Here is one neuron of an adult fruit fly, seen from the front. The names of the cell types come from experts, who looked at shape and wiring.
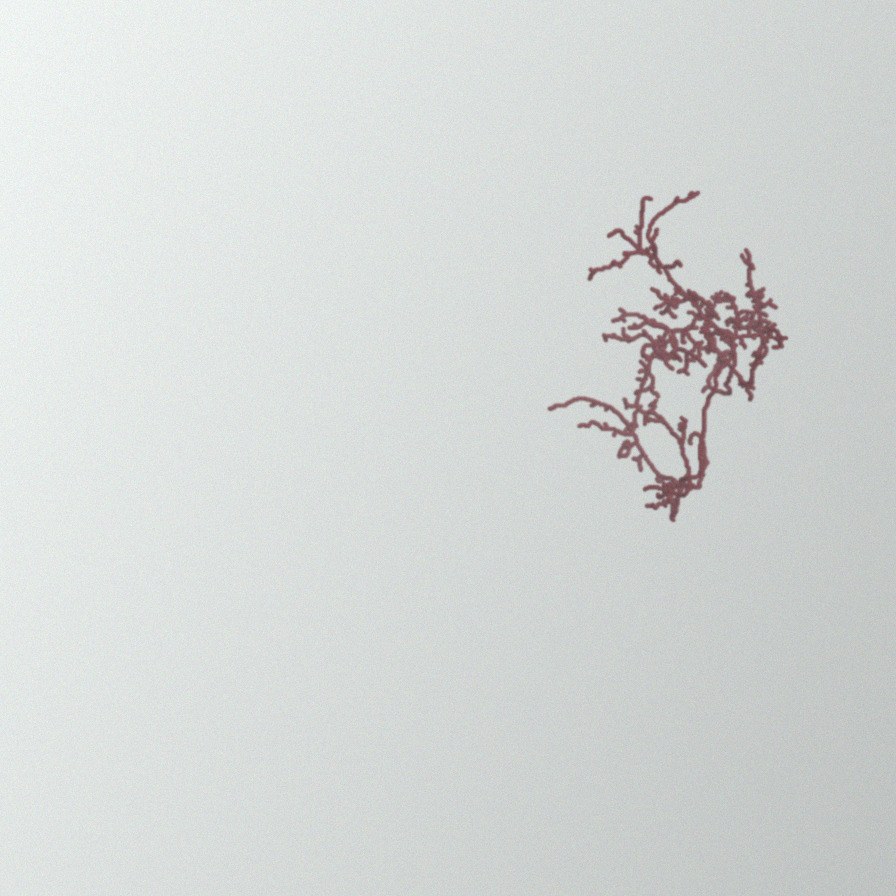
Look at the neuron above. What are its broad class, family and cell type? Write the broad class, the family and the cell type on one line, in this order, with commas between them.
central-brain intrinsic neuron, hemilineage VPNp&v1_posterior, PLP149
